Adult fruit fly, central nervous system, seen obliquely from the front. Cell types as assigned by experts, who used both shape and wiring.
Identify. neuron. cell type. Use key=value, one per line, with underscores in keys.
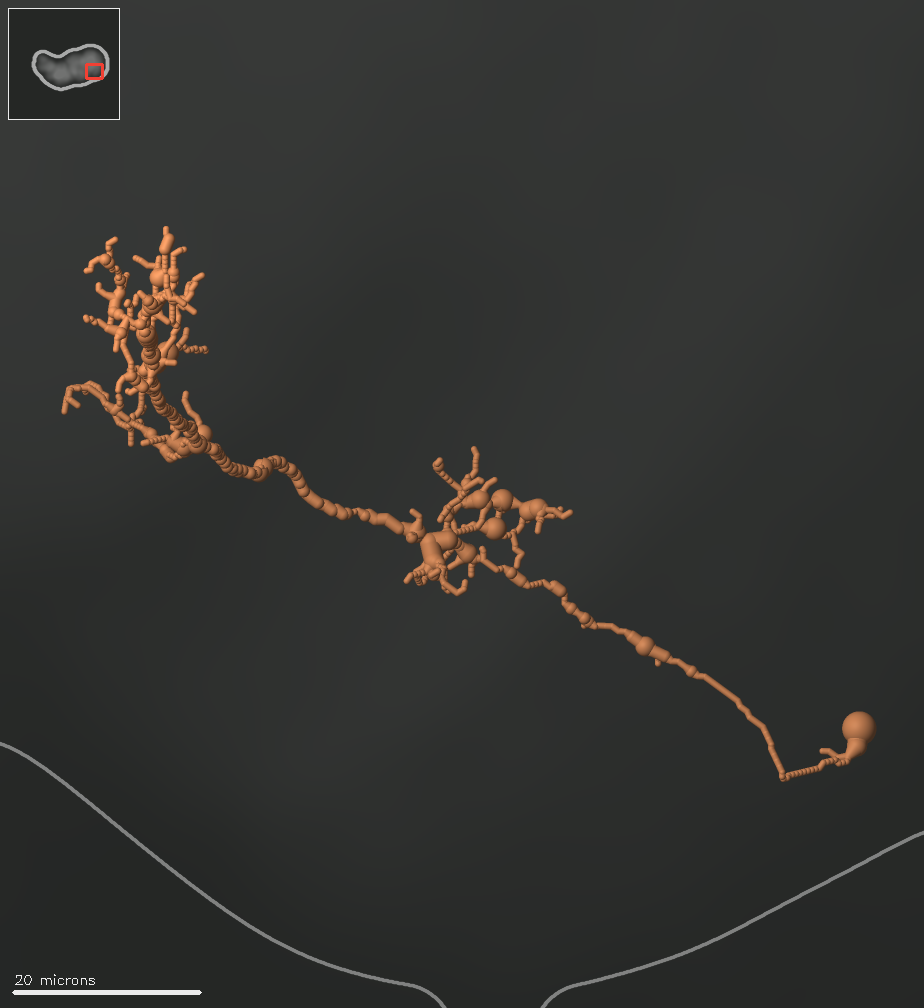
cell_type=TmY17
